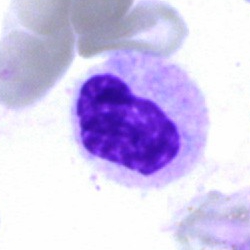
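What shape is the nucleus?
Kidney-like, from a notch in its upper edge.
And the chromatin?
Coarse and clumped, with paler patches between darker areas.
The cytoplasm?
Pale lilac, holding fine, faint pinkish-purple granules.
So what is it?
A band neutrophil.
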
